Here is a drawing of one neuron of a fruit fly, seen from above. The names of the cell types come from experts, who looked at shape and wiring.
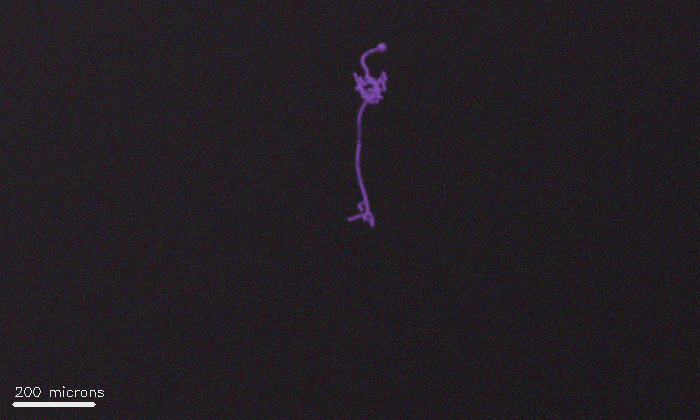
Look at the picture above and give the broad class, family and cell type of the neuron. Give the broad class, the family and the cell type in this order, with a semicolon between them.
descending neuron; hemilineage MX12; DNg12_b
